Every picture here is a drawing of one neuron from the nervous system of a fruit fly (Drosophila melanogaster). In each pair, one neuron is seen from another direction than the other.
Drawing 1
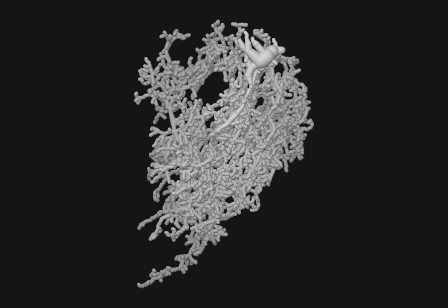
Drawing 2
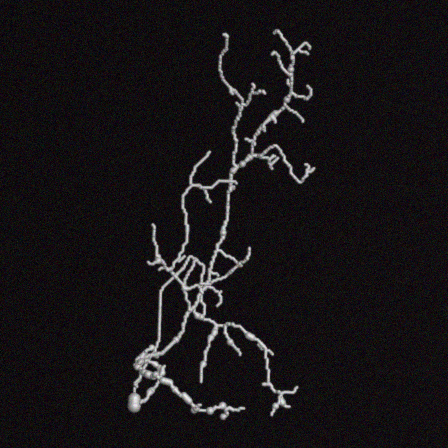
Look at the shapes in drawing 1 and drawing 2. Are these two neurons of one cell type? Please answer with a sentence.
They are of different cell types.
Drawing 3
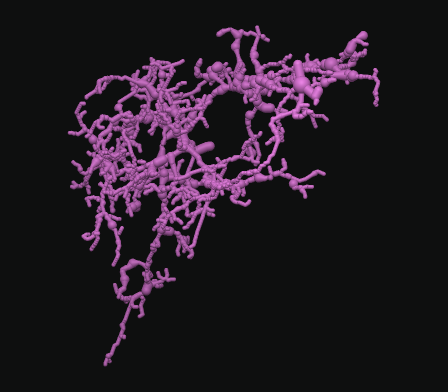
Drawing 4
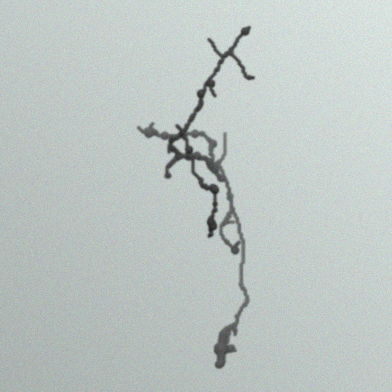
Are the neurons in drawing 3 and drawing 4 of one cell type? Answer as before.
They are of the same cell type.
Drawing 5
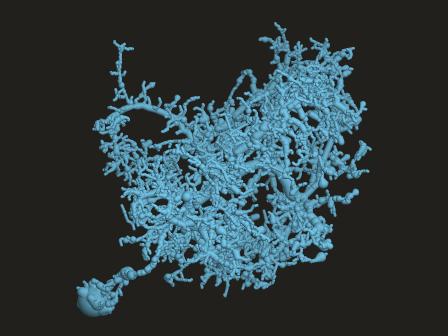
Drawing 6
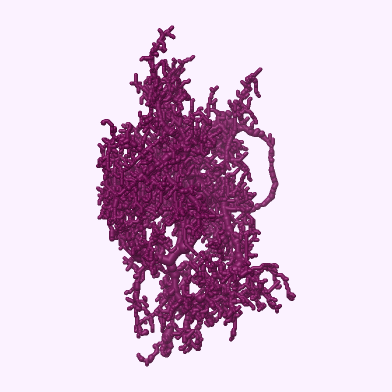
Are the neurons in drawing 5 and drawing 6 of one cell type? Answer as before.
They are of the same cell type.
